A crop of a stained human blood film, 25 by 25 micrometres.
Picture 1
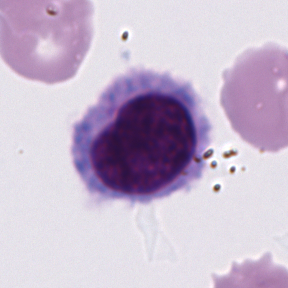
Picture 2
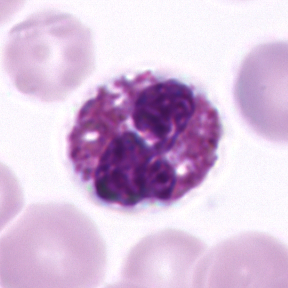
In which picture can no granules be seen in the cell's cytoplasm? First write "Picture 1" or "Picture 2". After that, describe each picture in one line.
Picture 1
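In picture 1: No distinct granules are visible in the cytoplasm.
In picture 2: The cytoplasm is packed with coarse granules.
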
